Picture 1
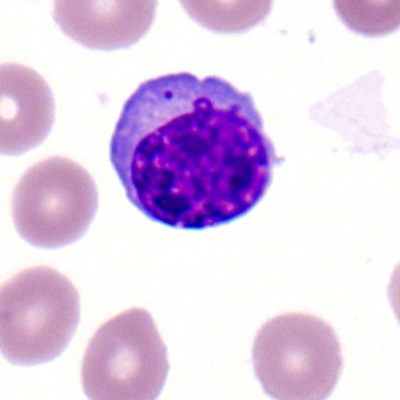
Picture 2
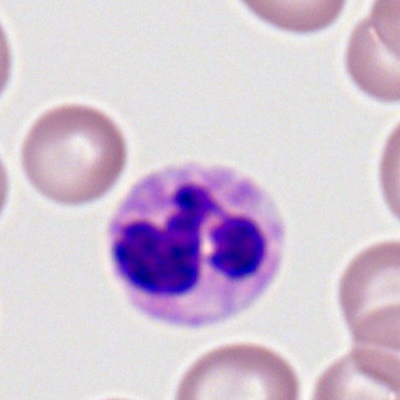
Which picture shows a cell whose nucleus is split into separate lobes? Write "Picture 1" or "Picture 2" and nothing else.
Picture 2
